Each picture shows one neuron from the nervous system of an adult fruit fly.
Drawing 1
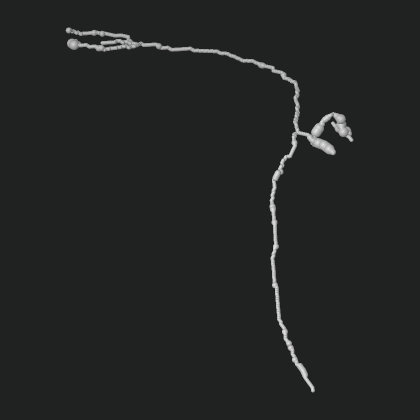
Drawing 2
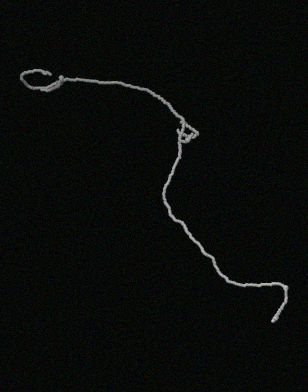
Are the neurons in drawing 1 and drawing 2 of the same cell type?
yes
